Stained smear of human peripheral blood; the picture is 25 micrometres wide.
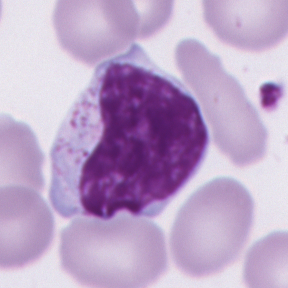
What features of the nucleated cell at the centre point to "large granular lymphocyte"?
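Taking the large granular lymphocyte point by point, the picture matches on several counts. First, nuclear shape: the nucleus has a broad, shallow indentation along its left side.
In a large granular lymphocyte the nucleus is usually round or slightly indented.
Second, position: most of the cytoplasm lies to the left of the nucleus.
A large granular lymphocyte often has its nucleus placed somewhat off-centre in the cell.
Third, chromatin: it is dark purple and coarsely clumped, with paler patches between the clumps.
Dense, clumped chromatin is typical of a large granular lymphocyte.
Fourth, granules: fine reddish-purple granules are scattered through the cytoplasm. Last, size: the cell is about 16 by 13 micrometres and the nucleus about 14 by 10 micrometres, filling about 70% of the cell's area.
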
